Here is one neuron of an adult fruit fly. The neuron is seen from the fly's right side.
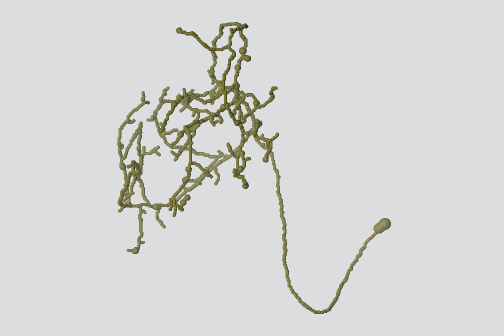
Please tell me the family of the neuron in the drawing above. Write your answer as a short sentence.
The family is hemilineage VPNl&d1_dorsal.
